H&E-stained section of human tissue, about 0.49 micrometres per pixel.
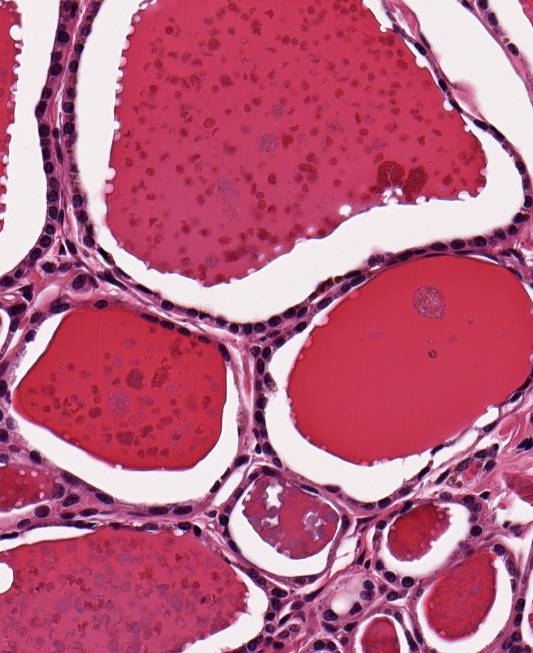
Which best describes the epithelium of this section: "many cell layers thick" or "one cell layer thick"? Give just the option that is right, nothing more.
One cell layer thick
